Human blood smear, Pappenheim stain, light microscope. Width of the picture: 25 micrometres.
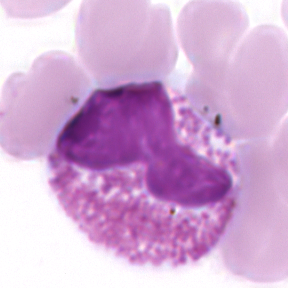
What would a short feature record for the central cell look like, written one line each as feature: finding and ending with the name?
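Nuclear lobes: two
Nuclear position: mainly in the upper half of the cell
Granules: pink, in the cytoplasm
Nuclear outline: not hidden by the granules
Cell type: eosinophil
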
